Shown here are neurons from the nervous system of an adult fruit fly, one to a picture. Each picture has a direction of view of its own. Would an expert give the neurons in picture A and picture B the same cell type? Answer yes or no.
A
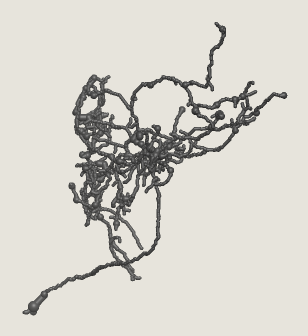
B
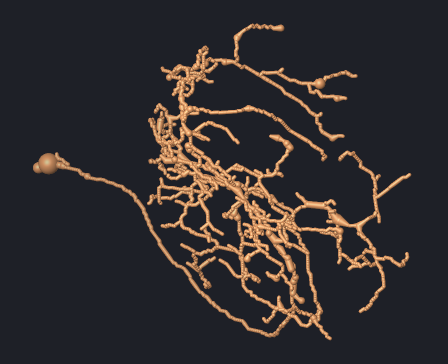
no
